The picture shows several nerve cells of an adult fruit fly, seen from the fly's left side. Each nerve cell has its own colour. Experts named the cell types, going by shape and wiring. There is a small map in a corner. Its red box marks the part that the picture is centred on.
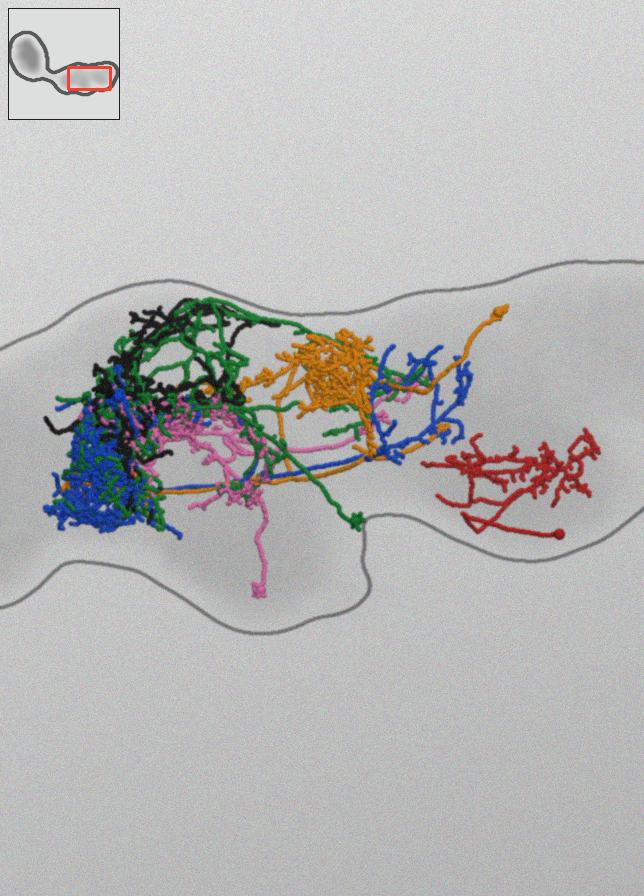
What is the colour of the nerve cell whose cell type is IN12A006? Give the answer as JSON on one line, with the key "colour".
{"colour": "green"}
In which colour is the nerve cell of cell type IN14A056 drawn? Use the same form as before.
{"colour": "red"}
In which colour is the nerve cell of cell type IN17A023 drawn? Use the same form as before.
{"colour": "blue"}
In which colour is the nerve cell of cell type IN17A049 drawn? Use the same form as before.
{"colour": "black"}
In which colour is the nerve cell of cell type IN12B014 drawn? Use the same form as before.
{"colour": "pink"}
